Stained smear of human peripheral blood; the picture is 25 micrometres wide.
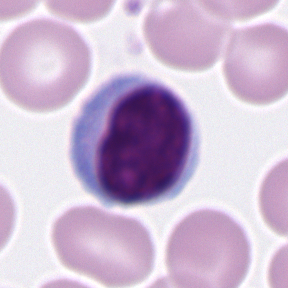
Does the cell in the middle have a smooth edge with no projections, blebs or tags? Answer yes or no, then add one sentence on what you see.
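Yes. The cell outline is round and smooth, with no surface projections.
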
